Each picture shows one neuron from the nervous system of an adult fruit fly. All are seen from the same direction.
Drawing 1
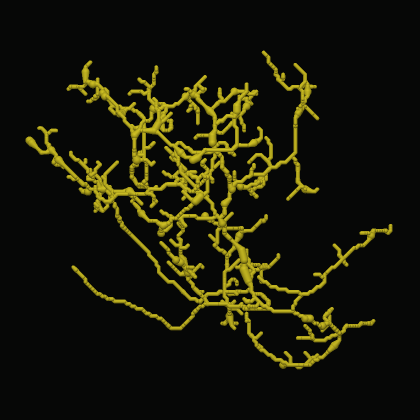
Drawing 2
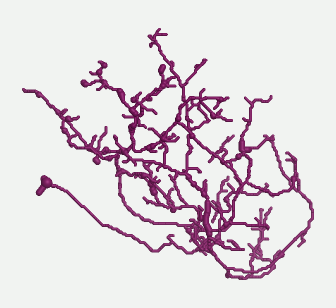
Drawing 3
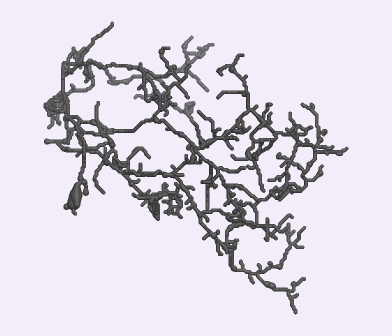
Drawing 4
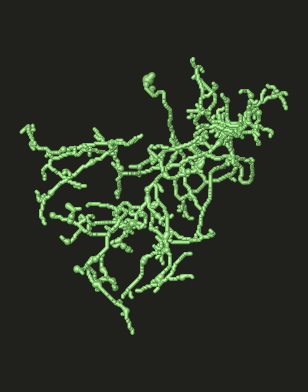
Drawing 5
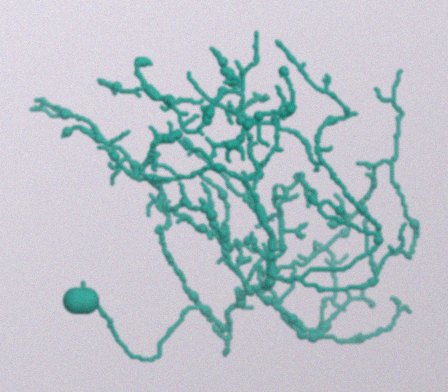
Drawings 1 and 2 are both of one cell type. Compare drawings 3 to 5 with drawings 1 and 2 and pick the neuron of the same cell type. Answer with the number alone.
5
